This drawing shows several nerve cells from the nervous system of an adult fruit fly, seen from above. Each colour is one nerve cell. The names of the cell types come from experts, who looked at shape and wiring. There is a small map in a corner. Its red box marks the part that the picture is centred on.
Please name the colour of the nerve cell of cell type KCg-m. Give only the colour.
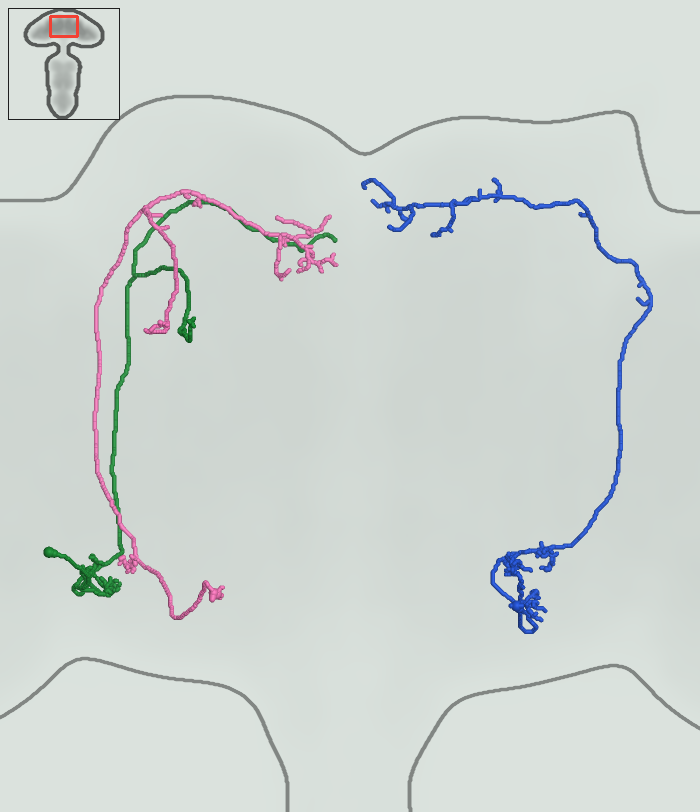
blue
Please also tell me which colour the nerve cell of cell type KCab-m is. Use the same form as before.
green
